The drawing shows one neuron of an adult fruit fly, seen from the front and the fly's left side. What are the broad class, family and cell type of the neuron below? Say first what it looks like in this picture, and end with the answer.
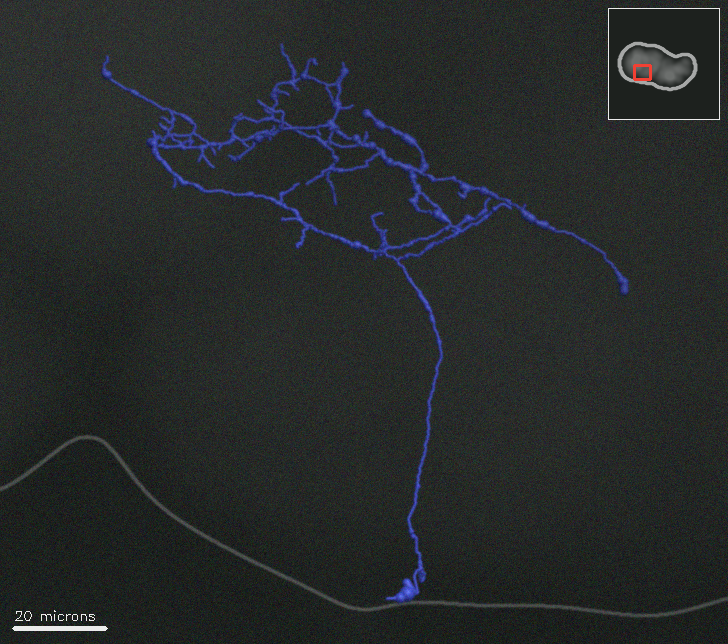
Its cell body lies at the bottom of the picture. From top to bottom in the picture it spans about 120 microns. The picture shows dozens of branch ends. Its broad class is central-brain intrinsic neuron. Its family is hemilineage MX3. It is of cell type CB2389.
